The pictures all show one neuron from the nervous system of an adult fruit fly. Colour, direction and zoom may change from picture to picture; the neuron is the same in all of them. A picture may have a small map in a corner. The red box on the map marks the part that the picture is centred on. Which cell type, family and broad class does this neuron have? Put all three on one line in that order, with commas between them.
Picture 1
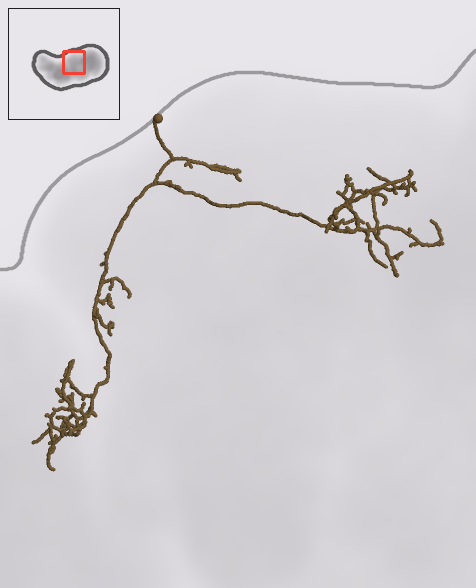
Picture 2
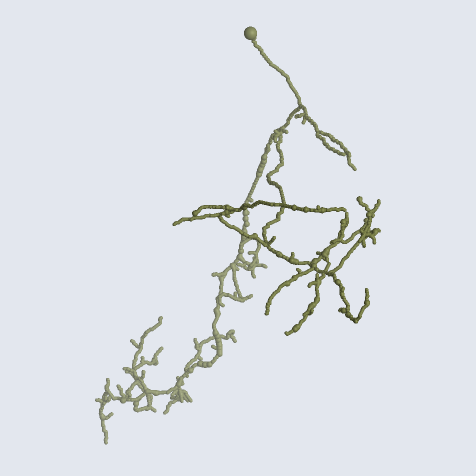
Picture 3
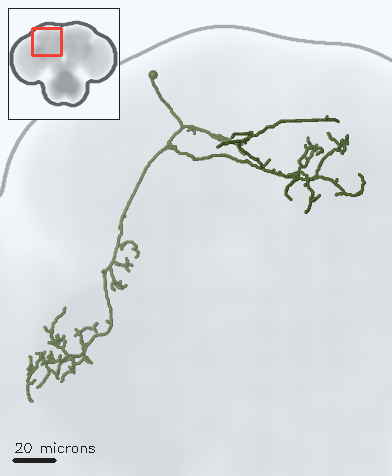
LoVP80, hemilineage VLPd&p1_posterior, visual projection neuron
